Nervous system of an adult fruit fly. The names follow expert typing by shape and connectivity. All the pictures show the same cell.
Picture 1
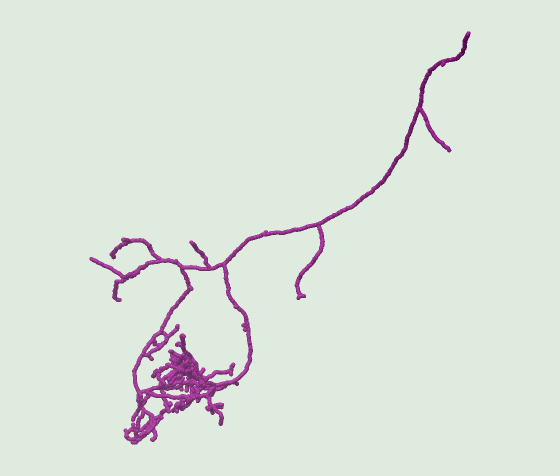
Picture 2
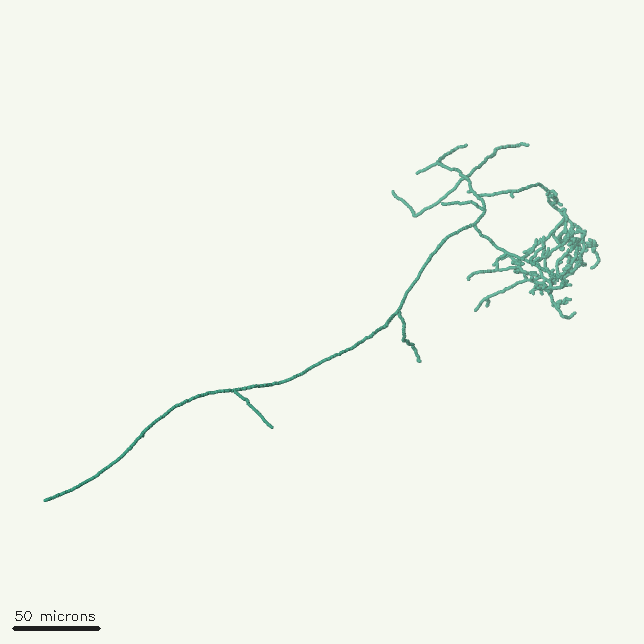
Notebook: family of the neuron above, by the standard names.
DNg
